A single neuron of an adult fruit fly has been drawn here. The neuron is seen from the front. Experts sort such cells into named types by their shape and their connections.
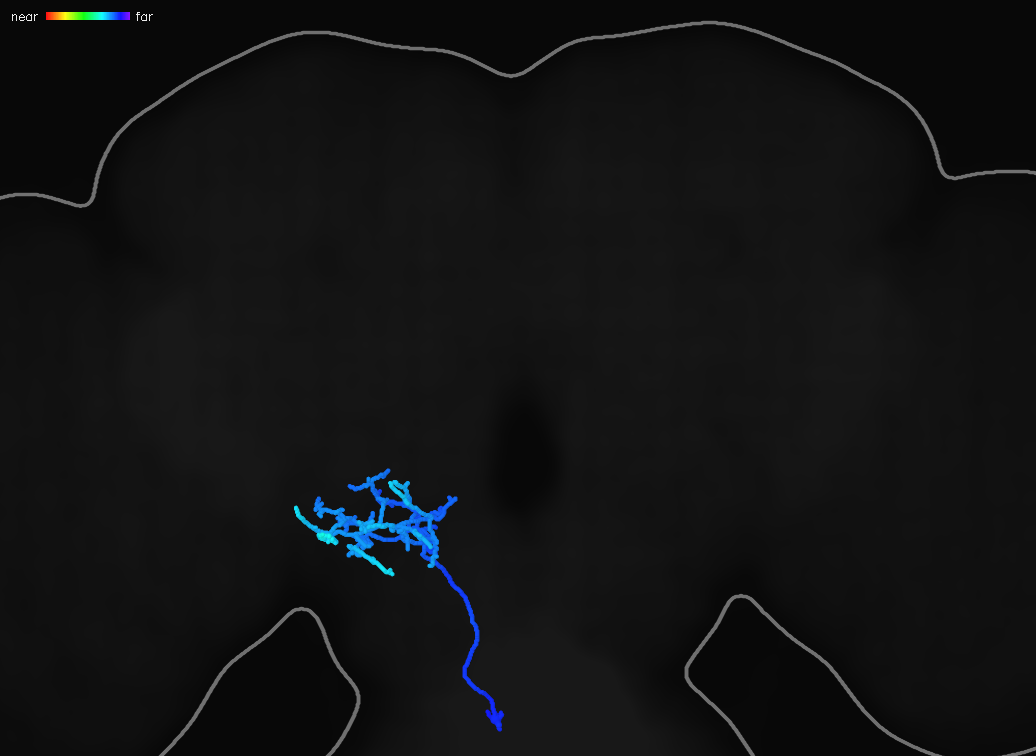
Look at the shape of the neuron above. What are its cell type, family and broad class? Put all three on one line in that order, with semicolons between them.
CB2792; hemilineage LB3; central-brain intrinsic neuron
